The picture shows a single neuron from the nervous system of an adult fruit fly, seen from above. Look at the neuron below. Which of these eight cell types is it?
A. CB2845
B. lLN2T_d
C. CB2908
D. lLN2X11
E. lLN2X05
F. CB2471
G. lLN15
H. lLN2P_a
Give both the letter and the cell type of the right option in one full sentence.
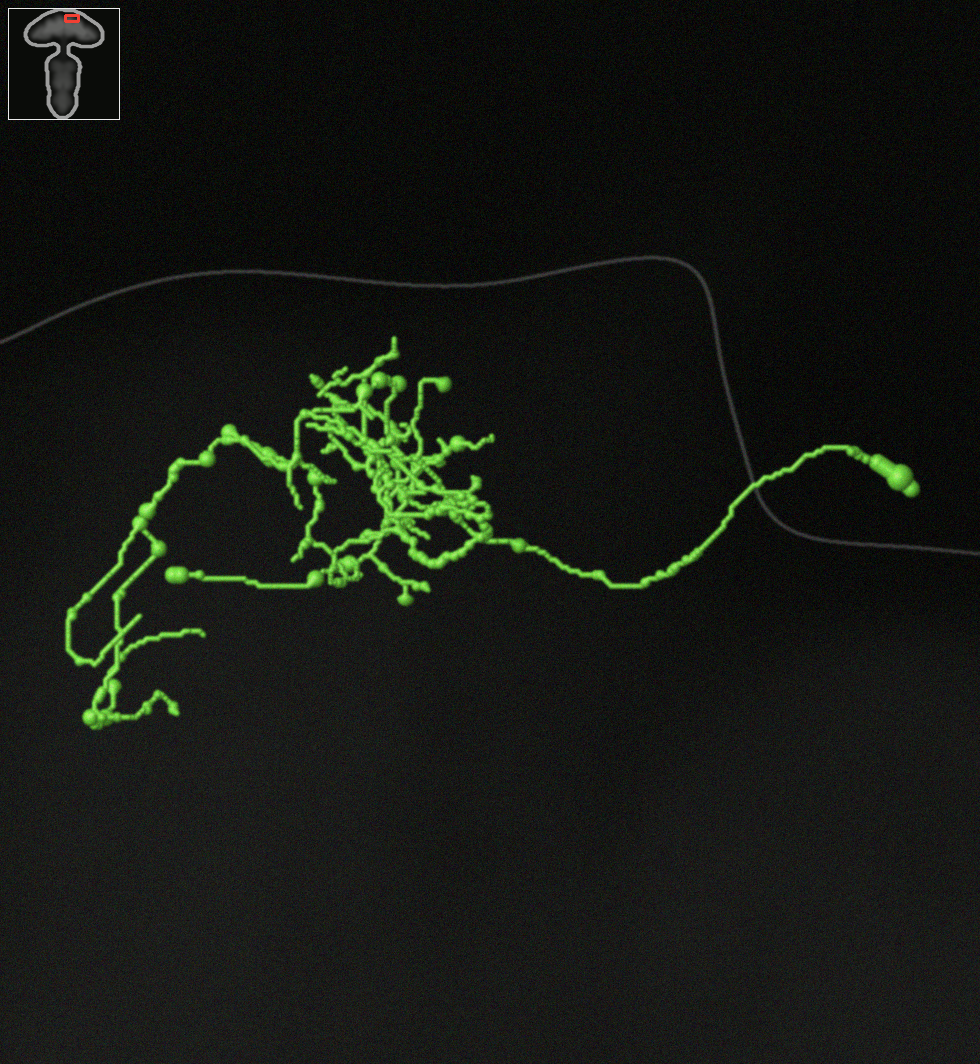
Regarding cell type, the neuron matches CB2908, option C.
